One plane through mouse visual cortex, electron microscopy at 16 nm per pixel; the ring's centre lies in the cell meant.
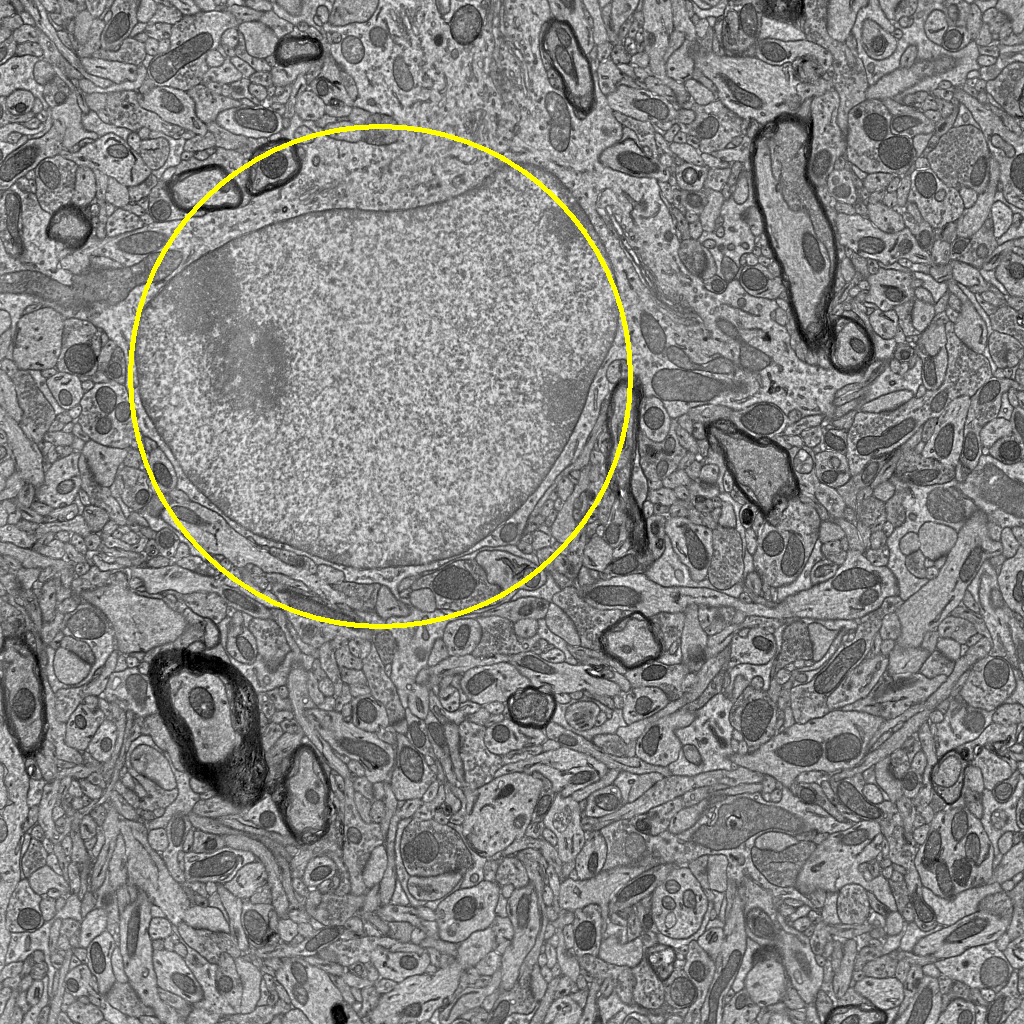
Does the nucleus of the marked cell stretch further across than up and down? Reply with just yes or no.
Yes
